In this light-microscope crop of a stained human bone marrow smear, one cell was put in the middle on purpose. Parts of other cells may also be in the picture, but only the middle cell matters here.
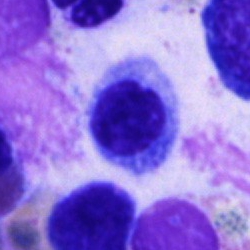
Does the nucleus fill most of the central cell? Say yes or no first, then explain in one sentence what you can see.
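Yes. The nucleus fills most of the cell.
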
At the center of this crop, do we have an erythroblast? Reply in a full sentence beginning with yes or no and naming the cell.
Yes, the cell in the exact middle is an erythroblast.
